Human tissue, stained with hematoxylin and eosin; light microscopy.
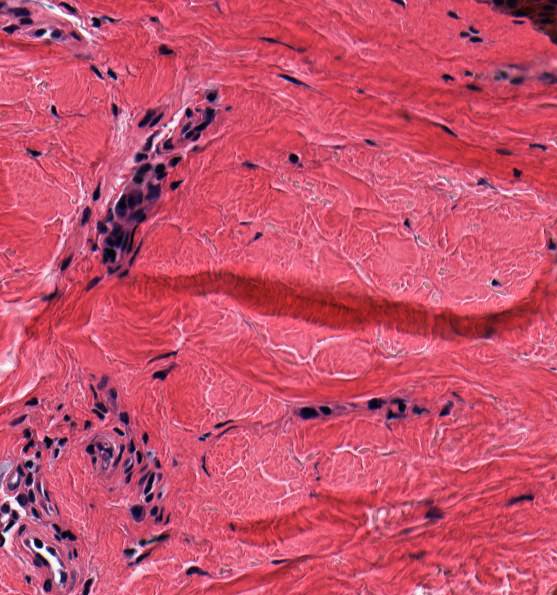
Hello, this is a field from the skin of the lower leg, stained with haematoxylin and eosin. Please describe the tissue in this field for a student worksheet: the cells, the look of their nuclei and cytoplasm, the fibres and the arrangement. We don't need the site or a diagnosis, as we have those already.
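Strongly eosinophilic fibres in closely packed bundles fill the field, separated by thin pale lines. Scattered nuclei within bundles mostly small, dark, elongated. Upper left: narrow oblique band of crowded dark nuclei. Lower left corner: small vessels with empty lumens among clustered nuclei.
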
